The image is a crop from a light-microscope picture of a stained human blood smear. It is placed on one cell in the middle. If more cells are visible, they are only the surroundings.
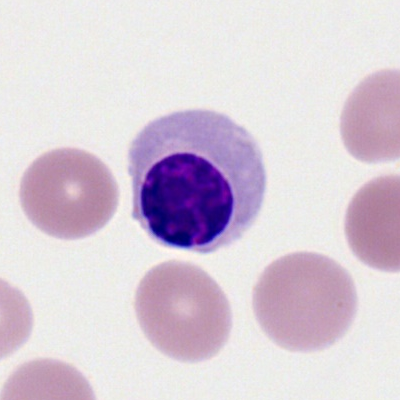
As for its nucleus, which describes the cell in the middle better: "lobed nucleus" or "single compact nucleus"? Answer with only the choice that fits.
Single compact nucleus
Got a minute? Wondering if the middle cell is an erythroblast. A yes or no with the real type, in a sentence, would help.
Yes, the cell occupying the middle of the crop is an erythroblast.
